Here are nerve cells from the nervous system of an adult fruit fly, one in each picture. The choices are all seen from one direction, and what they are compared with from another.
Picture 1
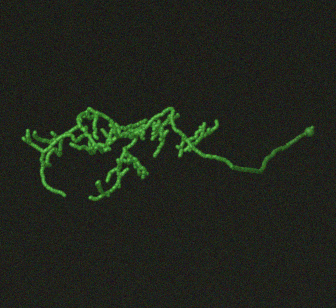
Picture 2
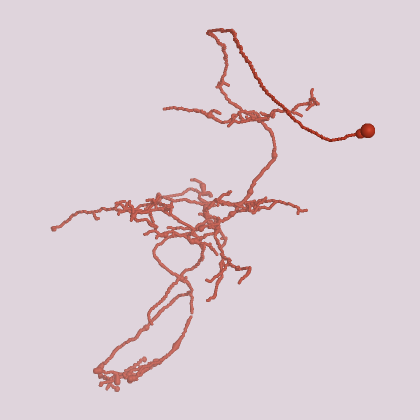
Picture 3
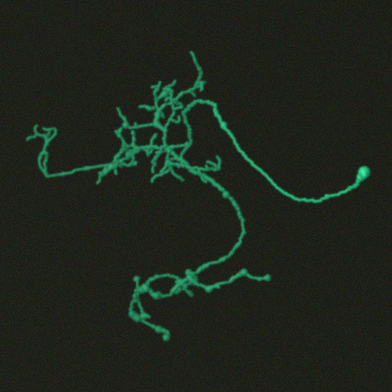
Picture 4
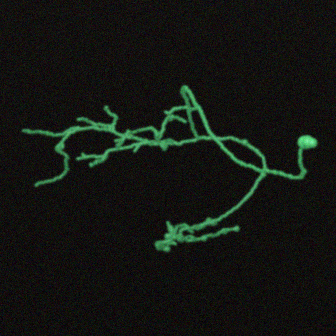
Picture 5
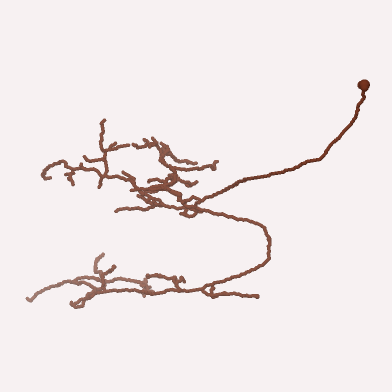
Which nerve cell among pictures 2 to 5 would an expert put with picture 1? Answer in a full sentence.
The nerve cell in picture 2 is of the same cell type.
